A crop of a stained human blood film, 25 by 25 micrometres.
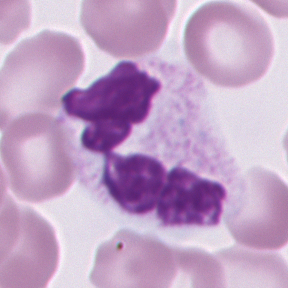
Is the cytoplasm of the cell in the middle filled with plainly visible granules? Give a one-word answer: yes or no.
Yes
